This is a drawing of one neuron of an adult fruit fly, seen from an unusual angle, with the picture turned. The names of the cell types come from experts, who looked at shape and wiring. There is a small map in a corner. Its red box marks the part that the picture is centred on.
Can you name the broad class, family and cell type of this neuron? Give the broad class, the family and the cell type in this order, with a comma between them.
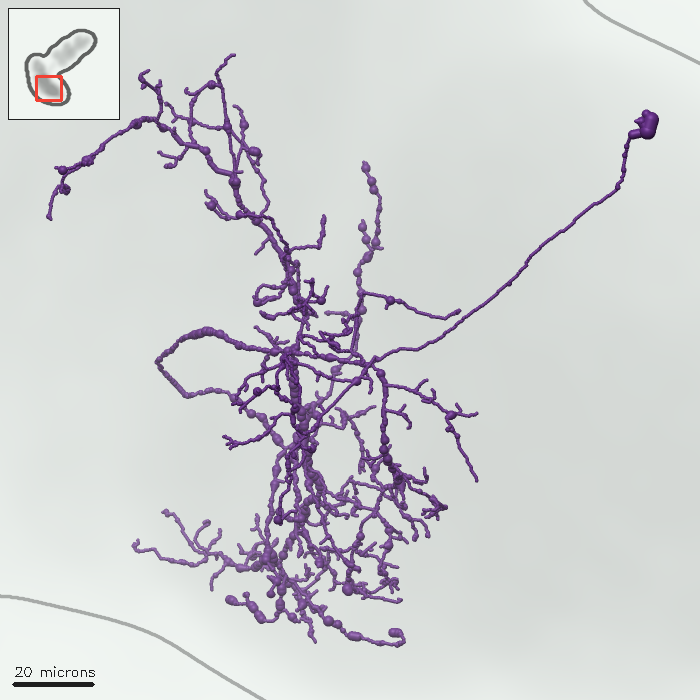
central-brain intrinsic neuron, hemilineage VLPl&p1_posterior, aIPg2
